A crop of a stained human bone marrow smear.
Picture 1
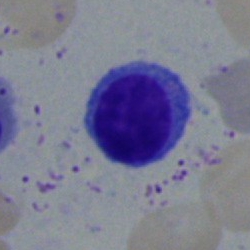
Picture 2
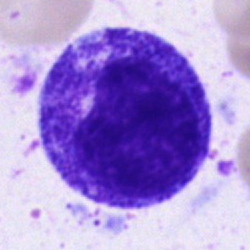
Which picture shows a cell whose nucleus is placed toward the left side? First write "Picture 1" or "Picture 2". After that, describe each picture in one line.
Picture 1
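What picture 1 shows: The nucleus sits slightly to the left, leaving a wider rim of cytoplasm on the right.
What picture 2 shows: The nucleus sits toward the lower right, leaving a wider band of cytoplasm at the upper left.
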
